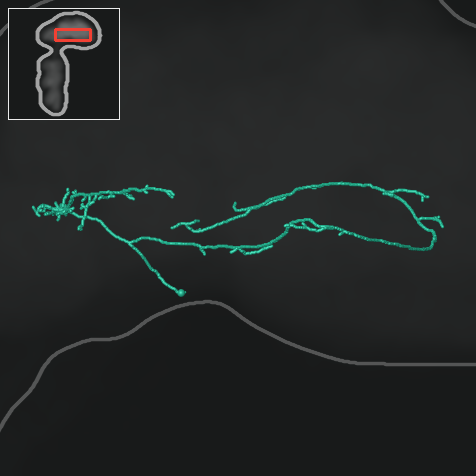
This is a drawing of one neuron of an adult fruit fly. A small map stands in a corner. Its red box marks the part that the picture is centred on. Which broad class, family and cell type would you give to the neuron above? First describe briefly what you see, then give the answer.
Its cell body lies in the middle of the picture. In this view it is more than twice as wide as it is tall. It is a central-brain intrinsic neuron. The family is hemilineage DM4_ventral. Its cell type is WED143_c.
